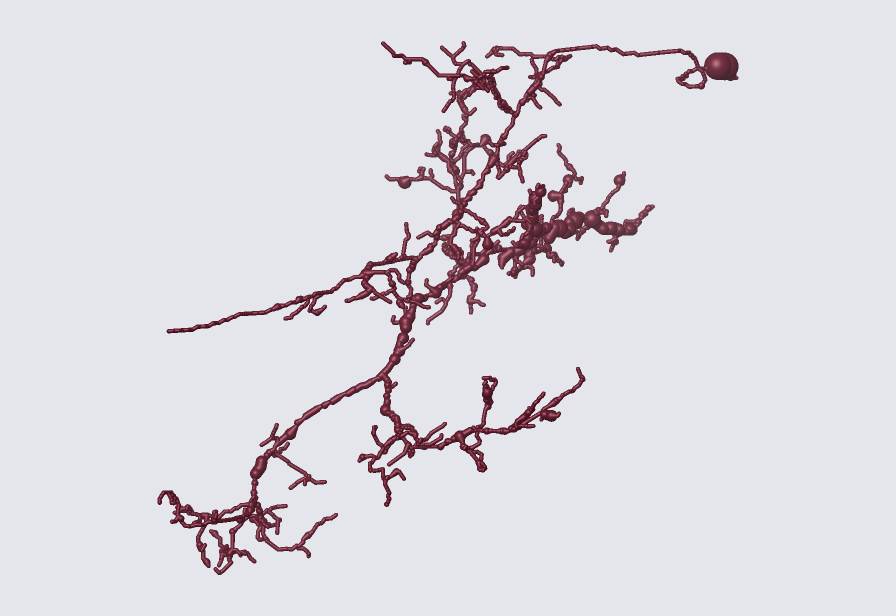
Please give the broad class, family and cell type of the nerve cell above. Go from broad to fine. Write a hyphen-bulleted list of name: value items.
- broad class: nerve-cord intrinsic neuron
- family: hemilineage 19A
- cell type: IN19A104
